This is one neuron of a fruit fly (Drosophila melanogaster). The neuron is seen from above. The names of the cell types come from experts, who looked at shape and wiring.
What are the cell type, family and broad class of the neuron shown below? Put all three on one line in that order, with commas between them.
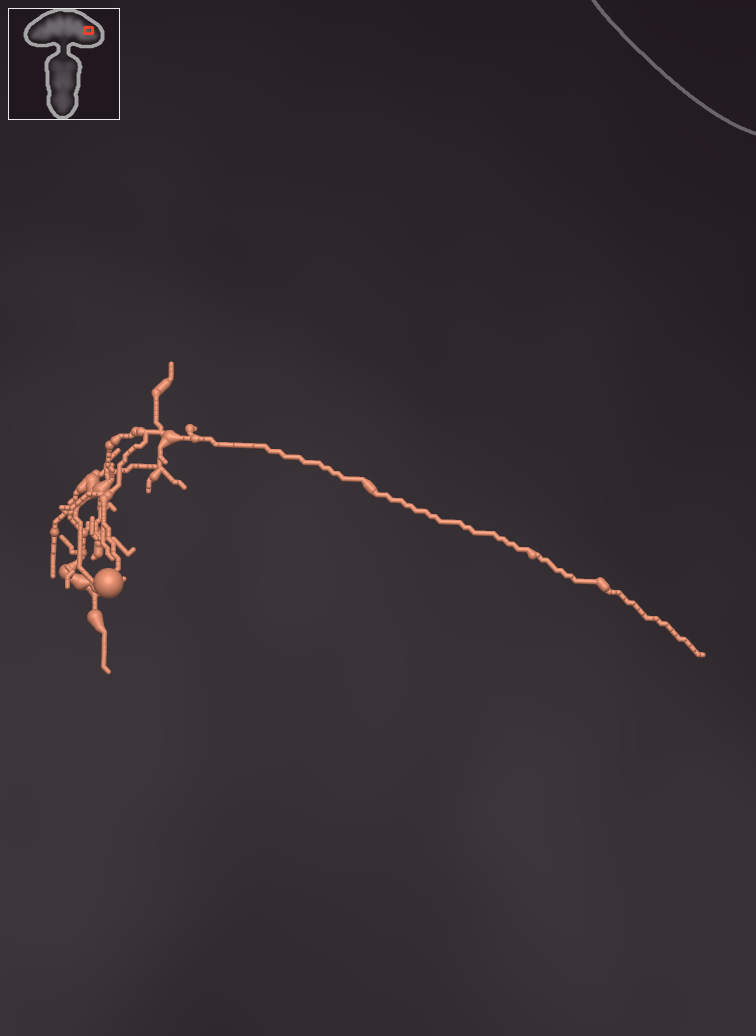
Mi15, Mi, optic-lobe intrinsic neuron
